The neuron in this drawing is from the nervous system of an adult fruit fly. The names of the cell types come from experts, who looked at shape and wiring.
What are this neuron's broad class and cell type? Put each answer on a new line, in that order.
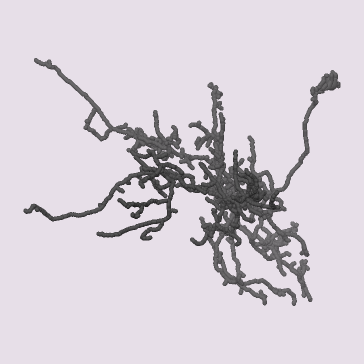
central-brain intrinsic neuron
SMP501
